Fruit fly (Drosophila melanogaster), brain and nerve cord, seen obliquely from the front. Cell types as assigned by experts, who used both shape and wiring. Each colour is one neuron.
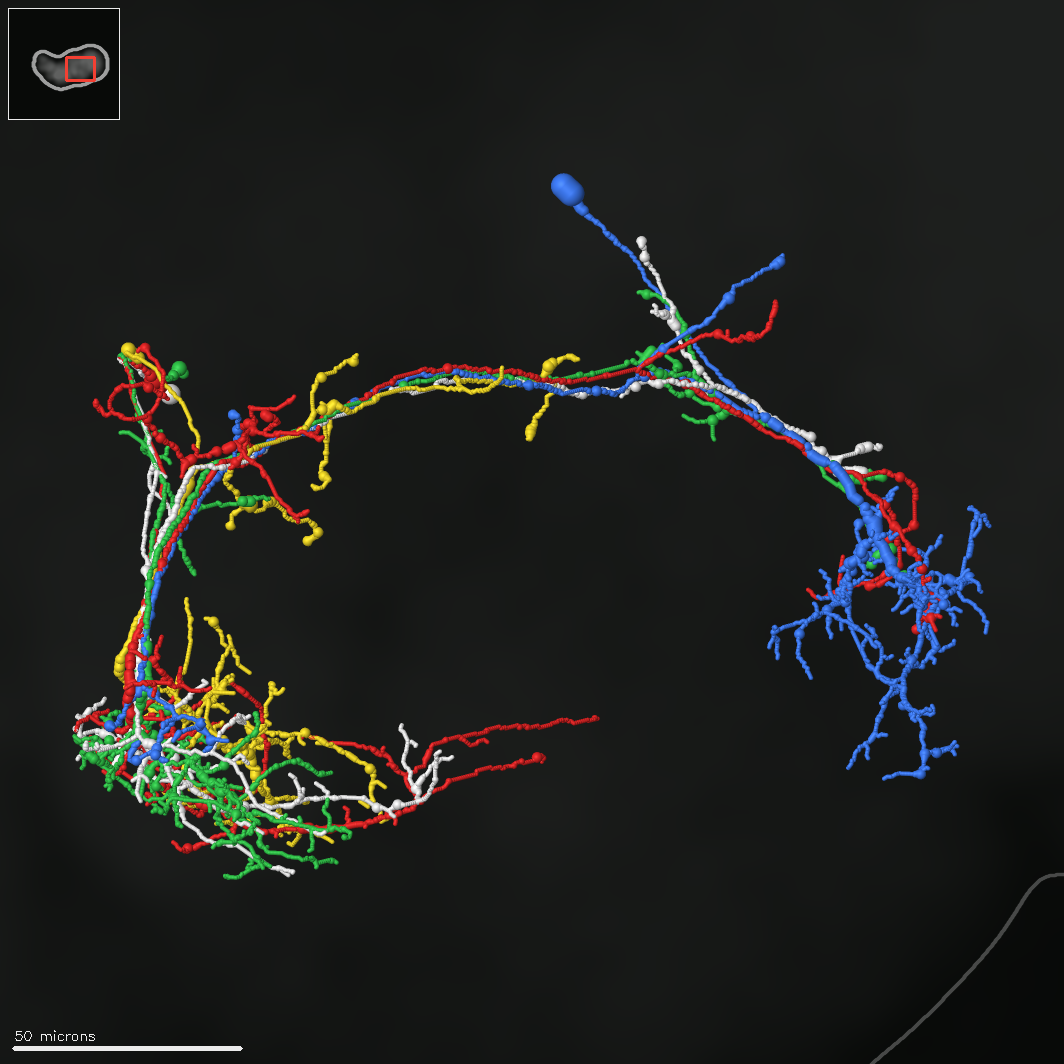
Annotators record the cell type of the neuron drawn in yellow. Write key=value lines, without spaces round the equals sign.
cell_type=PS241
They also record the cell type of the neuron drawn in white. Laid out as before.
cell_type=CB2050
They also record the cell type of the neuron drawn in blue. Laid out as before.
cell_type=CB4094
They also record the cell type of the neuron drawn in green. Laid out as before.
cell_type=CB4228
